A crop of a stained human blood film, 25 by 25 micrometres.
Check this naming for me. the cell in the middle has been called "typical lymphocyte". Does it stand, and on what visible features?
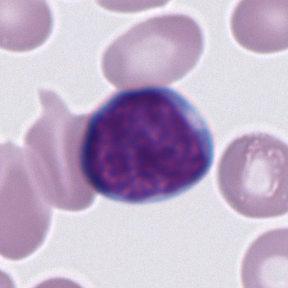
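Start with the cytoplasm: it is only a thin blue rim around the nucleus, and that goes with typical lymphocyte.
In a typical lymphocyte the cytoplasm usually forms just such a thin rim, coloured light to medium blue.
That blue also tells against normoblast.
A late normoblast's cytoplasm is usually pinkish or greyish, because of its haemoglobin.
Now the chromatin: it is dark purple and coarsely clumped, a visible pattern that again sides with typical lymphocyte.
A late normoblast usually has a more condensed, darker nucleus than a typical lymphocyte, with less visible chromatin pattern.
The nucleus is round to slightly oval without lobes and fills about 80% of the cell; a single round nucleus on its own could suit either name.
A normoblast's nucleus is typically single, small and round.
No granules appear, so that feature does not separate the two.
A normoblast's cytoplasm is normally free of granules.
Weighing it all, typical lymphocyte fits, and normoblast does not.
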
